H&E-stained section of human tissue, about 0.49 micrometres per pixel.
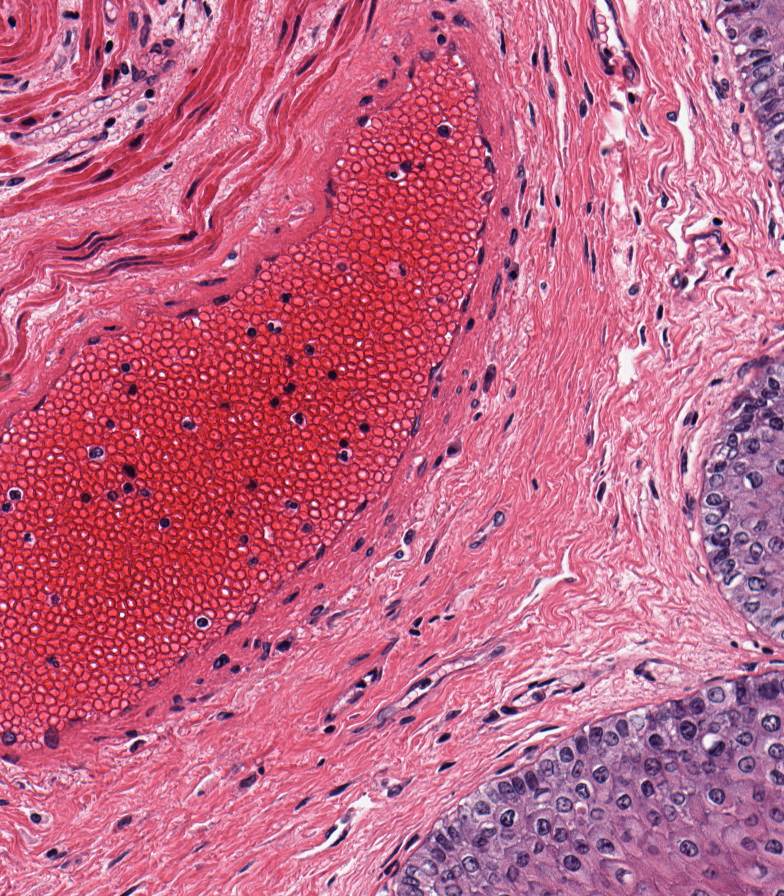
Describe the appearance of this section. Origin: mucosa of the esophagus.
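First, the vessel: a large oval lumen, packed with red blood cells, takes up much of the left half of the field. Second, its contents: small white blood cells with dark nuclei lie singly among the packed red cells. Third, the wall: thin, with flattened, elongated nuclei along its edge. Last, the upper left: wavy pink fibre bundles with elongated nuclei run in curved arcs.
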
